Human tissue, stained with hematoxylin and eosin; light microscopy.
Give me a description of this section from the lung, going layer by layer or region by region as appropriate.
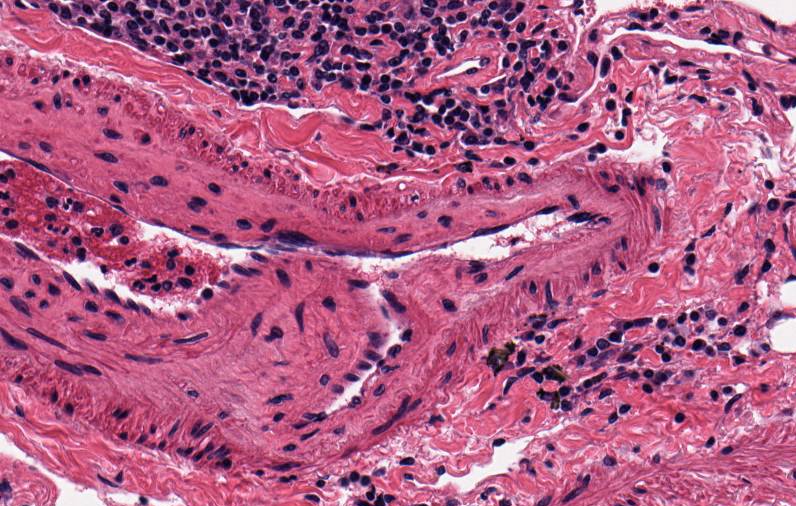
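Up top you've got a dense crowd of lymphocytes, small round dark nuclei with scant cytoplasm around them. Through the central muscular wall runs a narrow slit-like space, lengthwise. And just right of centre in the lower half, a few small clumps of brown-black pigment.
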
